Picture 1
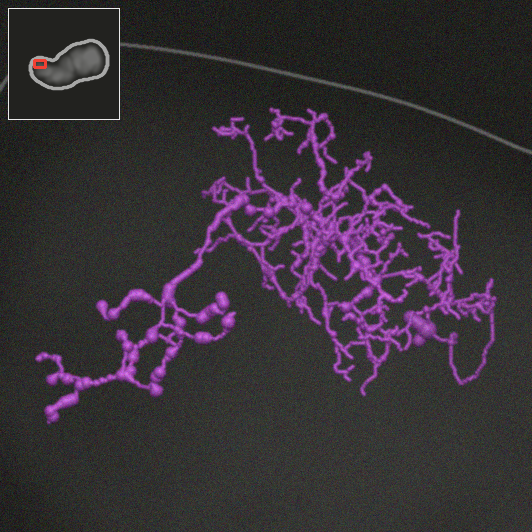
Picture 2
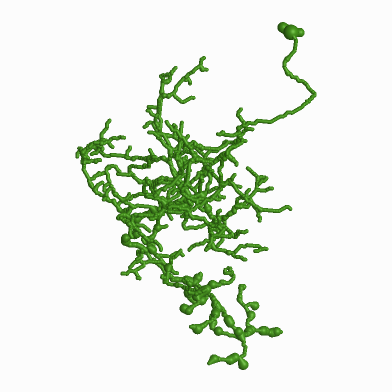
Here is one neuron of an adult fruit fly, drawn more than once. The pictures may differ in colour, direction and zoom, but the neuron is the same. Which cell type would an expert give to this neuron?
IN06A106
